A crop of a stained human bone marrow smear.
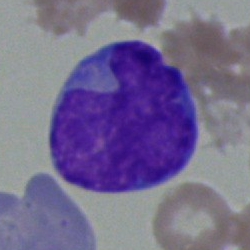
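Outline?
Roughly round.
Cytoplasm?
Visible as a pale blue patch at the upper left; no granules seen.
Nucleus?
Indented at its upper left, where the pale cytoplasm lies.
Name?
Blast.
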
